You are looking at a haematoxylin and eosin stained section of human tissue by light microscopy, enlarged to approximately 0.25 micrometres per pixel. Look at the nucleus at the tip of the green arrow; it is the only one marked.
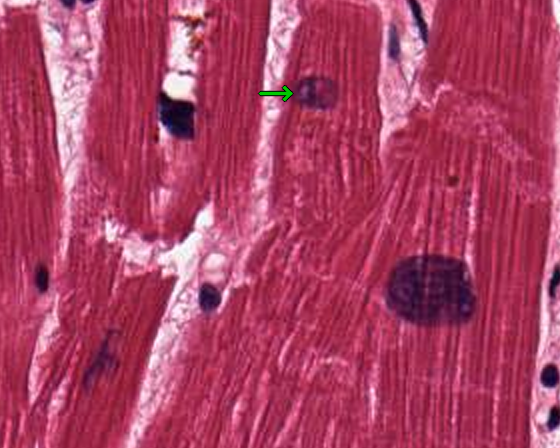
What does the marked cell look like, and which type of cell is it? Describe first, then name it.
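The nucleus stains a medium purple with darker clumps and paler spots, so it is not evenly dark. It is paler and much smaller than the big dark nucleus at the lower right of the field. The cytoplasm is abundant and deep pink-red, with fine parallel lines running lengthwise along the cell. The cell is a long band running top to bottom, parallel to the neighbouring fibres, with a pale strip of loose tissue along its left side. It is a cardiomyocyte.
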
